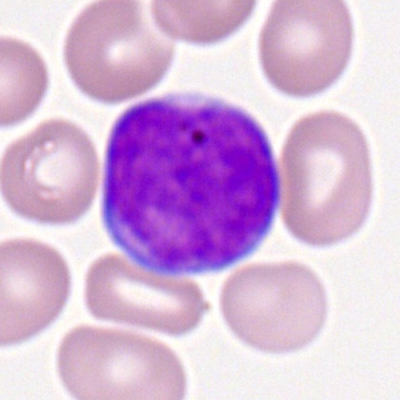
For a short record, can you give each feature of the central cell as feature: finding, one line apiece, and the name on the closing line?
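Outline: round, smooth-edged
Cytoplasm: only a very thin rim
Rim colour: blue
Dot: one tiny dark dot near the top of the cell
Name: myeloblast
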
